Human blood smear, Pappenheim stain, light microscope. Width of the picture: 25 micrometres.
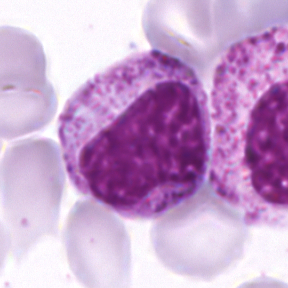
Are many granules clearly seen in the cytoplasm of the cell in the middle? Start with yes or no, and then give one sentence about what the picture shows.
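Yes. Many small purple granules are scattered throughout the cytoplasm.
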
